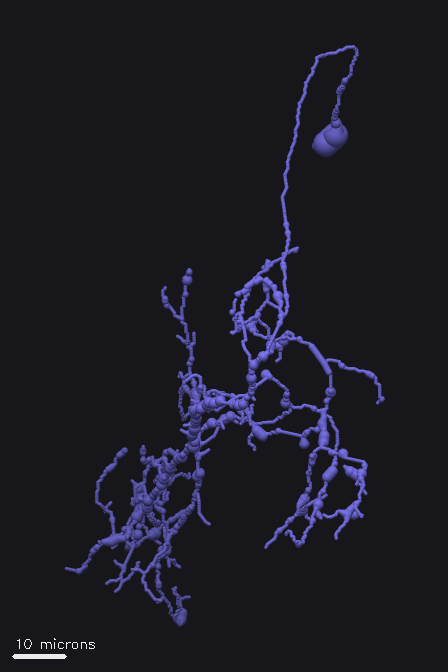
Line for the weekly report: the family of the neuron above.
hemilineage DM5_ventral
